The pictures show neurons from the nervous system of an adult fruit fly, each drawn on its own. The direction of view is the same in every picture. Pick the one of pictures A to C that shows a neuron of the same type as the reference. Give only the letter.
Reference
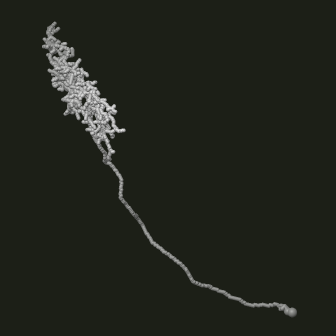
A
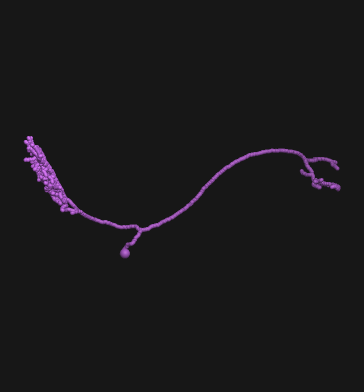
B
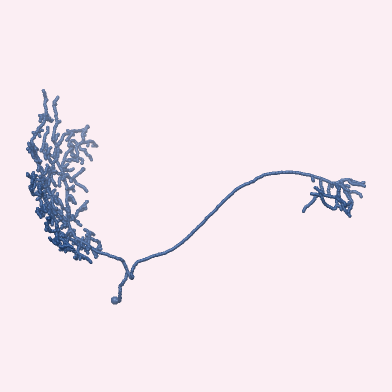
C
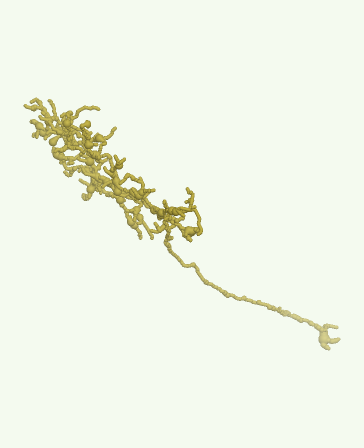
C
